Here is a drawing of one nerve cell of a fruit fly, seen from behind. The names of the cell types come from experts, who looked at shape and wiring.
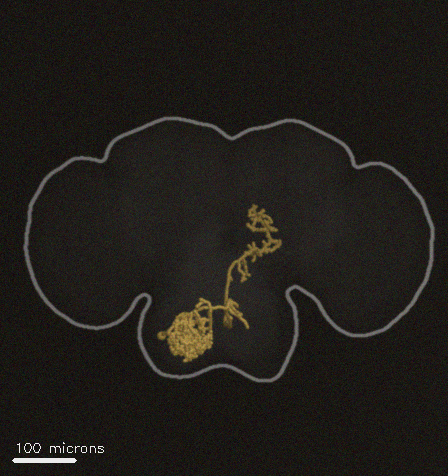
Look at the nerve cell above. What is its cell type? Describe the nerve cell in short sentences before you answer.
By the scale bar it is about 250 microns tall in this view. In this view it is taller than it is wide. This is an ascending neuron. It is of cell type AN08B026.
